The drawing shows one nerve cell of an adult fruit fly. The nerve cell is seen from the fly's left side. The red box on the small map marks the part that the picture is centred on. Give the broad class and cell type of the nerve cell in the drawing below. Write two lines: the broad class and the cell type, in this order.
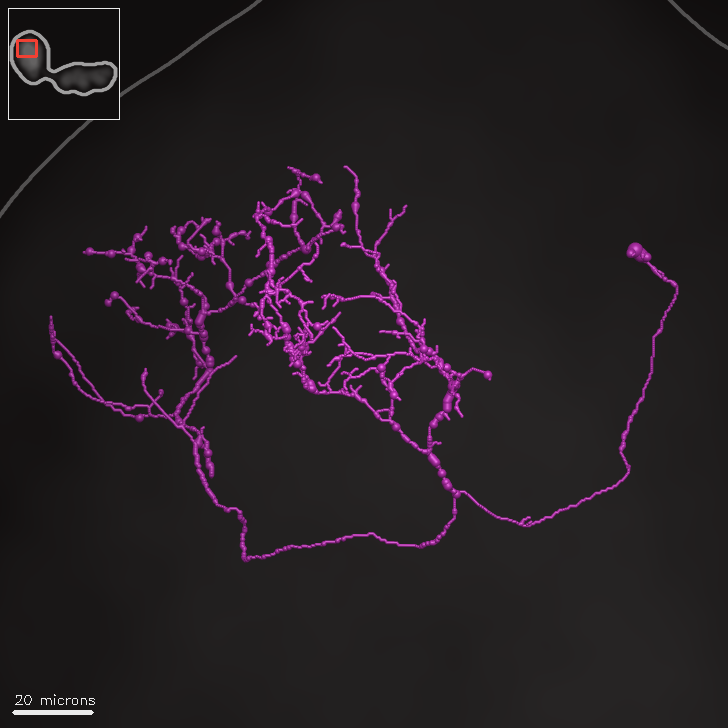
central-brain intrinsic neuron
SLP473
